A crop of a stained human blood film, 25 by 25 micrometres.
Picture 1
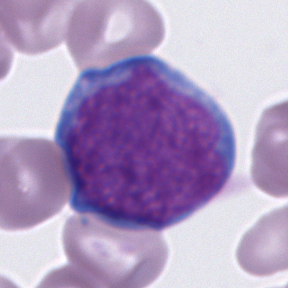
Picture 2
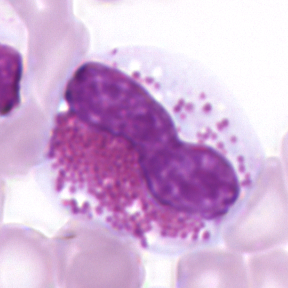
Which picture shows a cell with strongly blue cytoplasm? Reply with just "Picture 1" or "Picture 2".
Picture 1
